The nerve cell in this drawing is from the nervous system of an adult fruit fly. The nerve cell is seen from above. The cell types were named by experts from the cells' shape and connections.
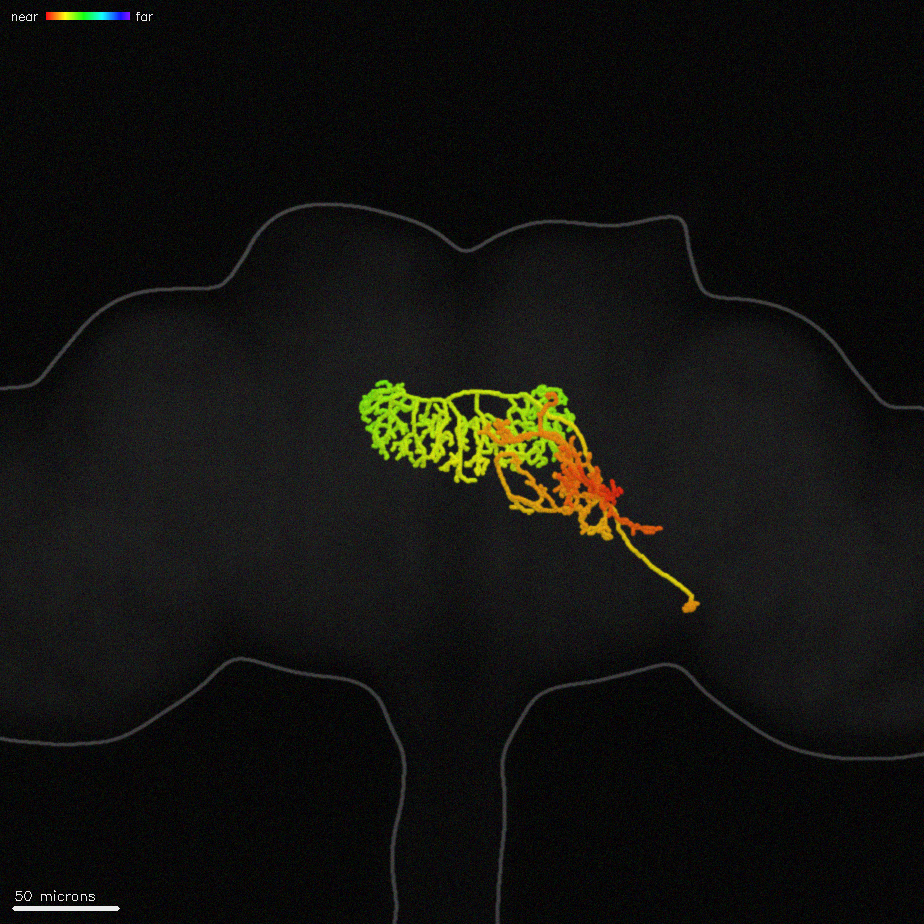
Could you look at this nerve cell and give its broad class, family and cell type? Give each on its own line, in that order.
central-brain intrinsic neuron
hemilineage DL1_dorsal
FB6F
